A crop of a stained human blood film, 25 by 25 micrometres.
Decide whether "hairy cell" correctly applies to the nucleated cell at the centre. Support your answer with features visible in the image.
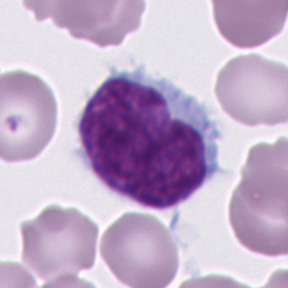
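Verdict: hairy cell stands as the right name. For hairy cell: fine hair-like projections fringe the surface, plainest along the upper and right edges.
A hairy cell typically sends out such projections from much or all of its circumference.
Against monocyte: the nucleus, about 12 by 9 micrometres in a cell of about 13 by 11 micrometres, fills about 80% of the cell's area.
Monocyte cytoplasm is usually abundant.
Also against monocyte: no vacuoles in the cytoplasm.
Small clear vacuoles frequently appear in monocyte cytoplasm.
Fits both: the nucleus has a shallow notch in its upper edge, giving it a slightly kidney-like form.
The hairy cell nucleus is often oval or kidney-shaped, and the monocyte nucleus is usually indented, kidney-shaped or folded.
Also seen: outline ragged and irregular rather than smooth; chromatin dark purple and mottled, neither very coarse nor evenly smooth; no distinct cytoplasmic granules.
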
